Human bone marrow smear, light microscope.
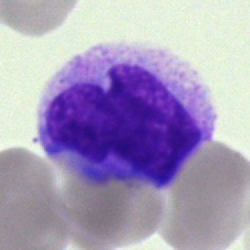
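Monocyte, the cell at the centre of a stained human bone marrow smear under the light microscope. Its nucleus, notched along the upper edge, lies in the lower part of the cell, with most of the cytoplasm above it. The cytoplasm is pale lilac, with fine purple granules scattered through it.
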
